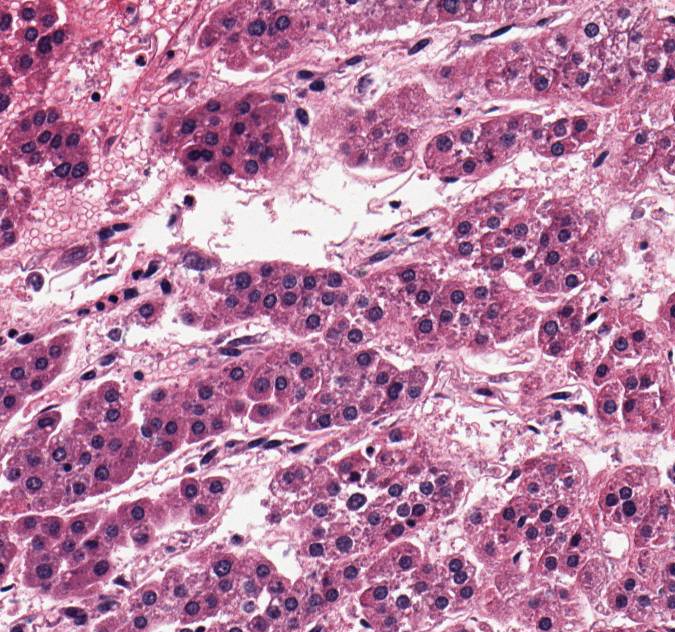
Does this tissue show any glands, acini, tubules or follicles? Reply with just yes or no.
No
